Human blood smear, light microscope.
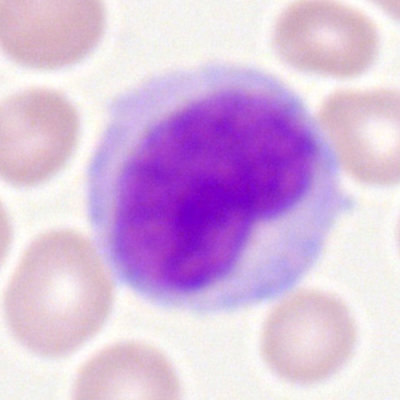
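Monocyte, the central cell in a stained human blood smear. Outline roughly round; nucleus indented on the right, kidney-like in shape. Chromatin stains unevenly, in darker and lighter patches. Cytoplasm forms a wider rim on the right and lower side than on the left.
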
